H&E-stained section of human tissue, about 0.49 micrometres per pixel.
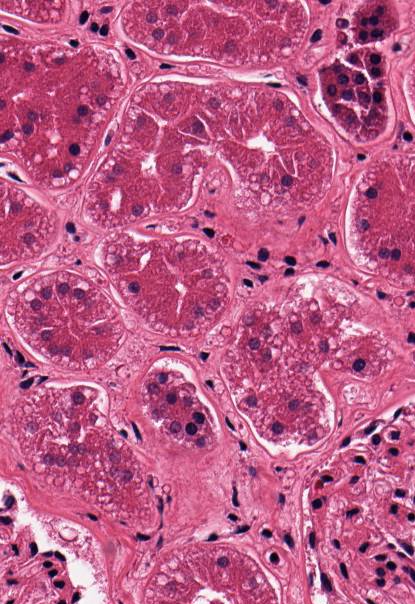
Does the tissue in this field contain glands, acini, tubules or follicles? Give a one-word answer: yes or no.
Yes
